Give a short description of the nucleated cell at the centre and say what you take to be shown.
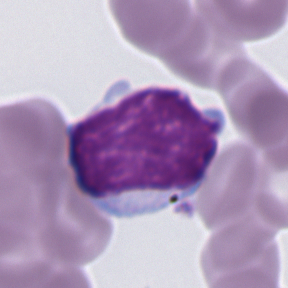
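Nucleus wider than tall, outline irregular and somewhat angular. No distinct nucleolus. Cytoplasm pale blue, forming a crescent mainly below the nucleus. Small pale-blue bulges project from the cell edge at upper left and at right. Name: large granular lymphocyte.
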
